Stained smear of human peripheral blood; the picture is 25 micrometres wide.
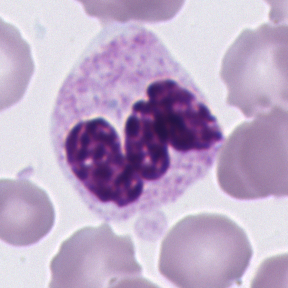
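Segmented neutrophil, stained smear of human peripheral blood under the light microscope. Following the nucleus, I see a chain of lobed masses running diagonally from lower left to upper right. The chromatin looks coarse and clumped, dark purple with small paler gaps, and I can find no nucleoli. Many fine pinkish-lilac granules fill the cytoplasm.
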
